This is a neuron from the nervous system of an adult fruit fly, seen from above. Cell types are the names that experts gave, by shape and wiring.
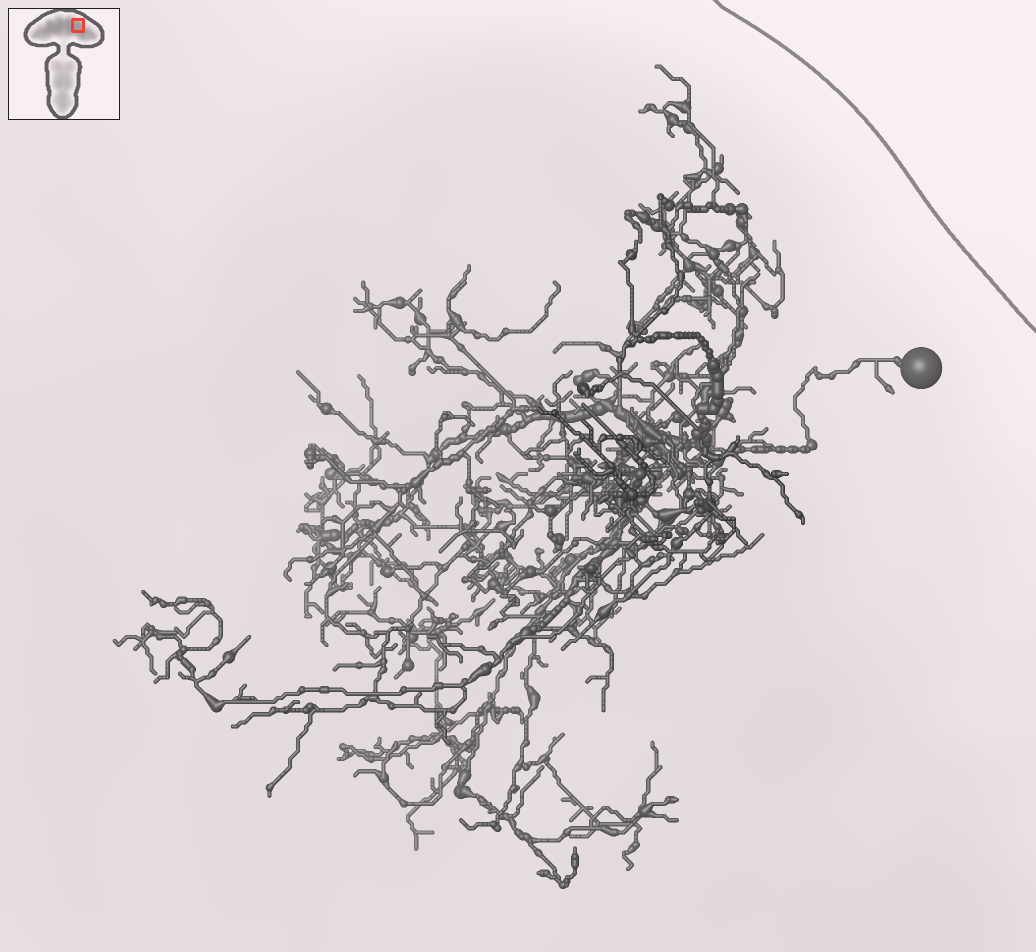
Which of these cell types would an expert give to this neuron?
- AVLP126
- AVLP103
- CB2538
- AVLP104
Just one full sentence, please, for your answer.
For this neuron, the cell type is AVLP126.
